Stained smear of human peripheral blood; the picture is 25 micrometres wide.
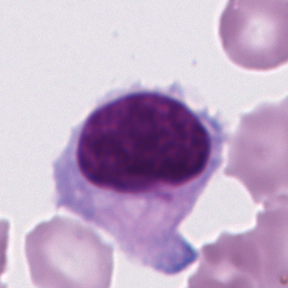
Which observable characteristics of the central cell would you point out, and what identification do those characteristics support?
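Outline irregular; a tapering extension of cytoplasm runs off at the lower right. Nucleus placed in the upper part, most cytoplasm lying beneath it. Cytoplasm pale greyish blue. Small fine projections fringe the upper edge. Identification: hairy cell.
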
